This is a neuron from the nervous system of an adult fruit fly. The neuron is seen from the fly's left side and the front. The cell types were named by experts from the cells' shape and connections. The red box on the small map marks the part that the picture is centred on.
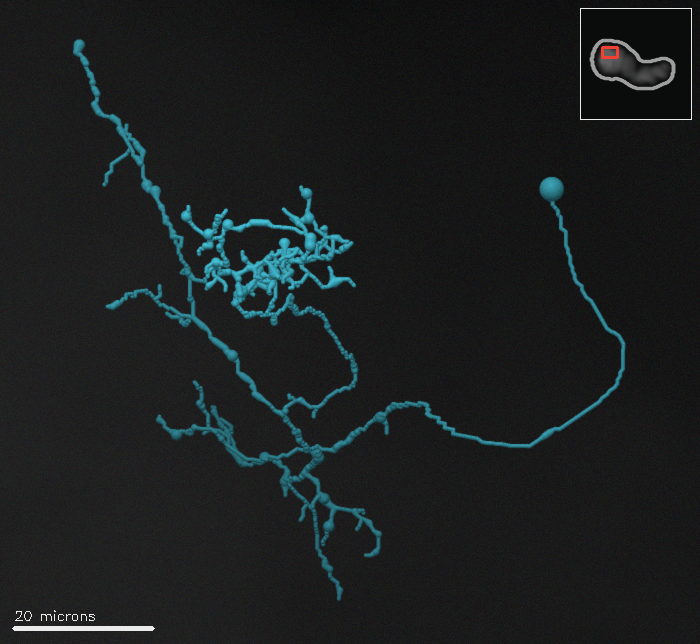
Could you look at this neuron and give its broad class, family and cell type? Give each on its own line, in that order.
central-brain intrinsic neuron
hemilineage DM3_dorso_lateral
SMP331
